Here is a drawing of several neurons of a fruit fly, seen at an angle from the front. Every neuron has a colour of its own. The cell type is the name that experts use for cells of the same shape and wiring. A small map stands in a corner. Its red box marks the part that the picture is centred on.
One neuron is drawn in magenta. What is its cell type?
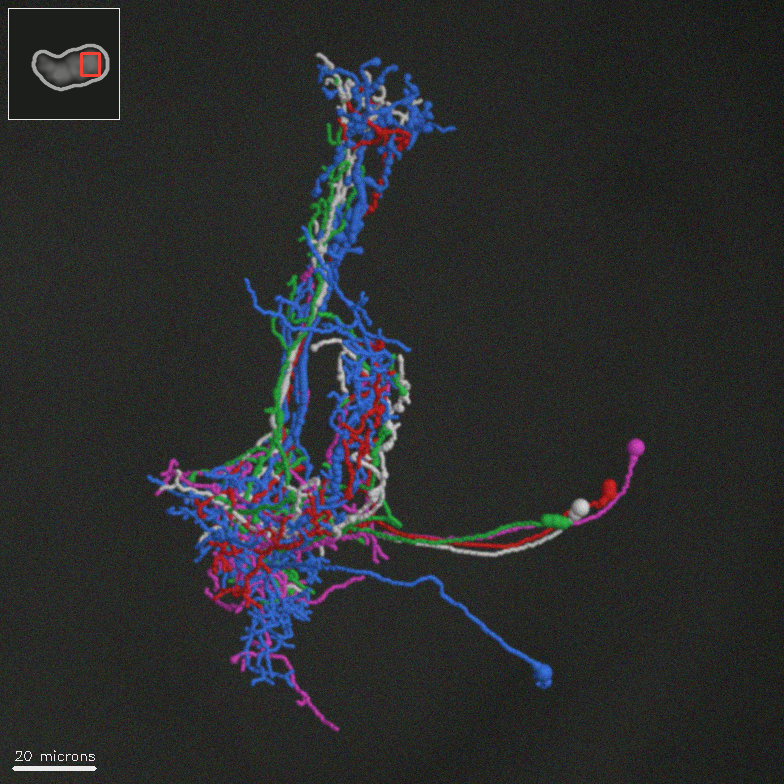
CB1213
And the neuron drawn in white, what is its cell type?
WEDPN7C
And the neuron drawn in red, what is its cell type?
WEDPN17_c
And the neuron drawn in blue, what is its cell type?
WEDPN5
